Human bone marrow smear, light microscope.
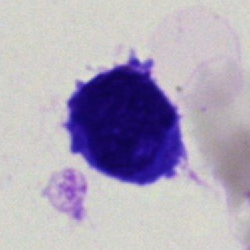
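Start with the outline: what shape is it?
Roughly round, with an irregular, bumpy edge.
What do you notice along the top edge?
A cluster of small pointed projections standing out.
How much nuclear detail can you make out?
Very little; the whole cell is stained a dense, very dark blue-purple that hides most of it.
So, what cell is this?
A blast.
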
